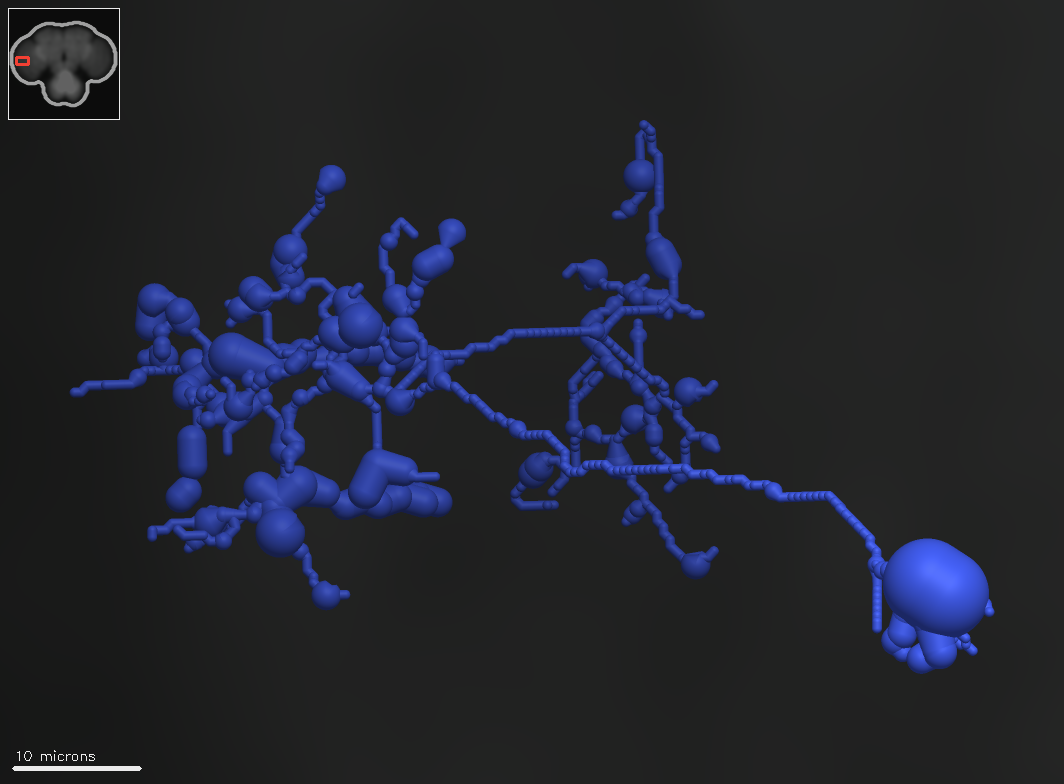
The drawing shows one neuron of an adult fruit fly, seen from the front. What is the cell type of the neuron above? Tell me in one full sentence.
It is as Dm9 that this neuron is typed.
